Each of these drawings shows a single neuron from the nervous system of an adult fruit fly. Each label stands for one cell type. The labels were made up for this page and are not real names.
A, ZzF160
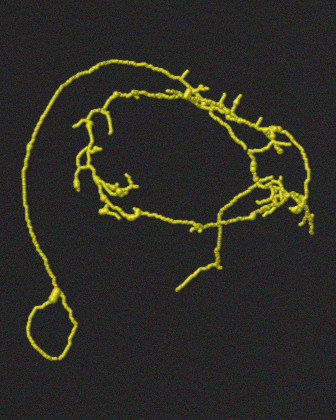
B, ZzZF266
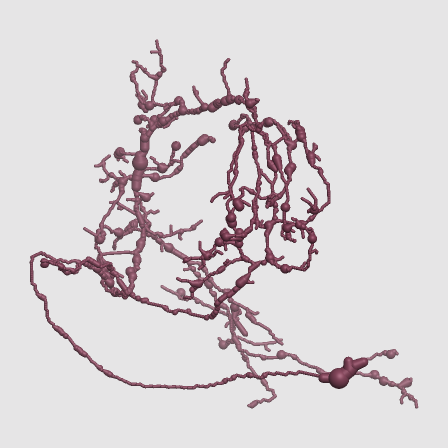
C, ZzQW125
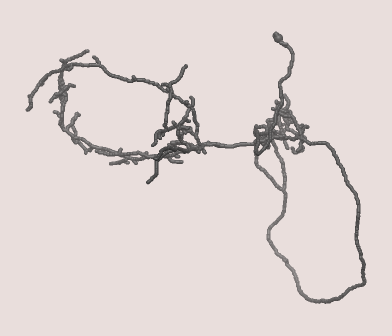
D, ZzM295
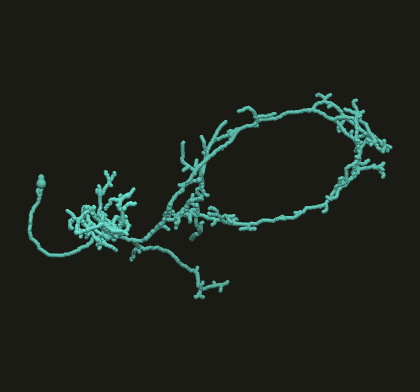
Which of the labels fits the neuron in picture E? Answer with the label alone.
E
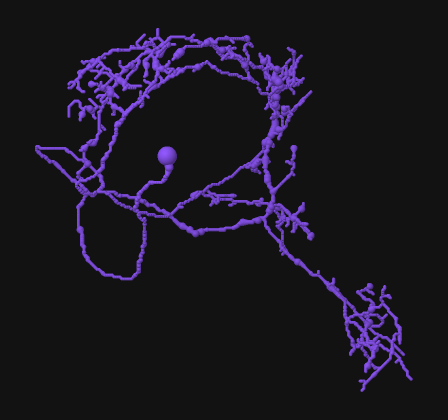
ZzZF266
